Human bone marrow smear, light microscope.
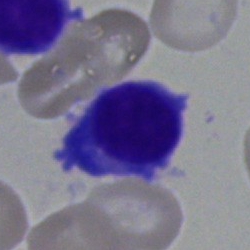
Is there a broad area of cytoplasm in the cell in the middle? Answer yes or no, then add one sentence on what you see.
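No. The cytoplasm is scant and lies mostly on the lower-left side of the nucleus.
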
